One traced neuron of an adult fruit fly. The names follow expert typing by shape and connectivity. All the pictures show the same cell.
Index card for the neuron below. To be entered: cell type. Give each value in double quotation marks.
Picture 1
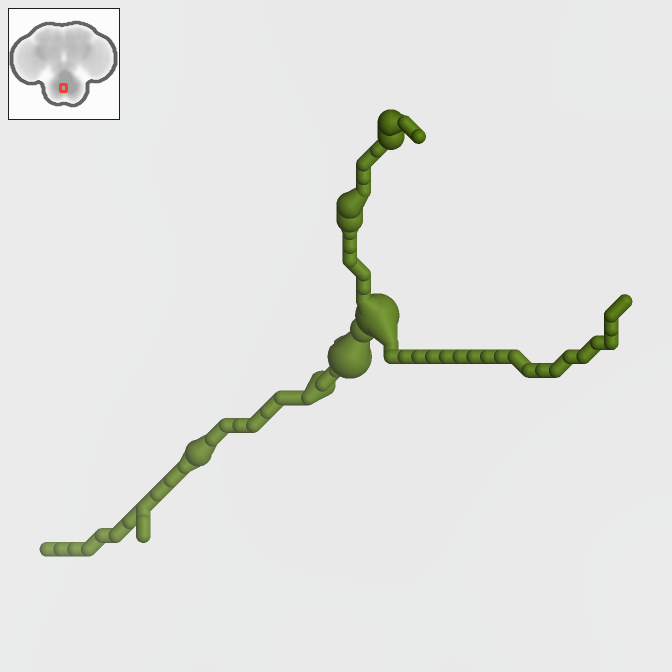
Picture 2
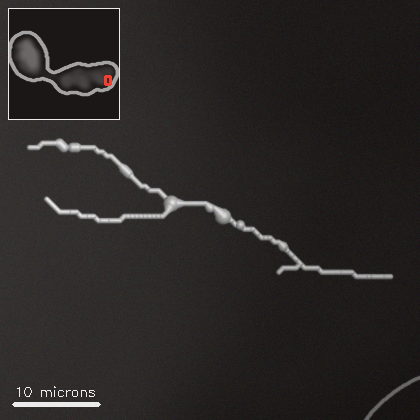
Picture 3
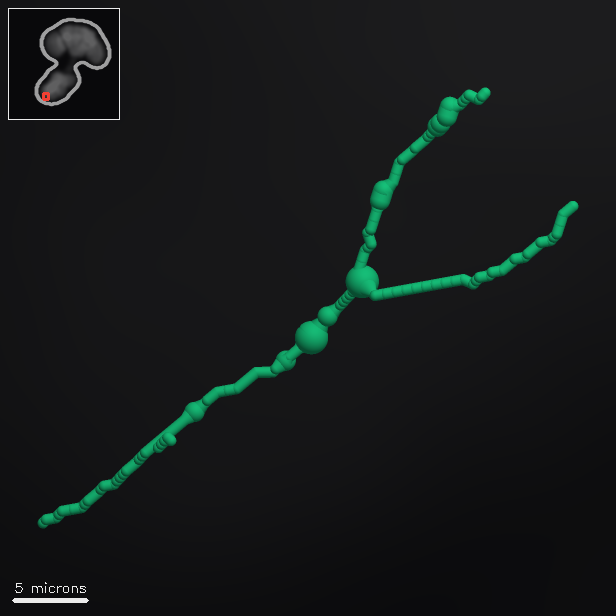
"SNta38"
